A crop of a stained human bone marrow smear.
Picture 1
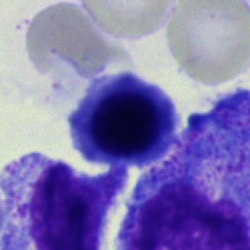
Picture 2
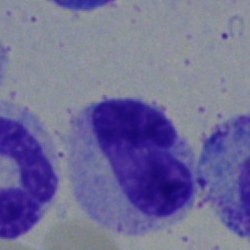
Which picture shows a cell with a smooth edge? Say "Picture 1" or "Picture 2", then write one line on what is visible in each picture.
Picture 2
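What picture 1 shows: The cell edge is ragged with small irregular bumps.
What picture 2 shows: The cell outline is smooth and oval.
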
